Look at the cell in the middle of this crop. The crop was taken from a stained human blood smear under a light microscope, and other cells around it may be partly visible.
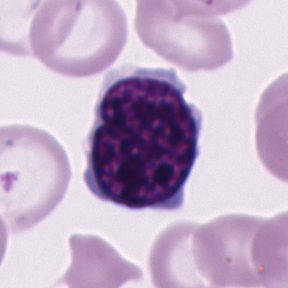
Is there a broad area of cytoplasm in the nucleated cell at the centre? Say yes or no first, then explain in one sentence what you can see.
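No. The cytoplasm forms only a narrow rim around the nucleus.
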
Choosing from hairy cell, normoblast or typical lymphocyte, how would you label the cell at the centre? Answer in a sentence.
The cell that lies at the centre of the crop is a normoblast.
